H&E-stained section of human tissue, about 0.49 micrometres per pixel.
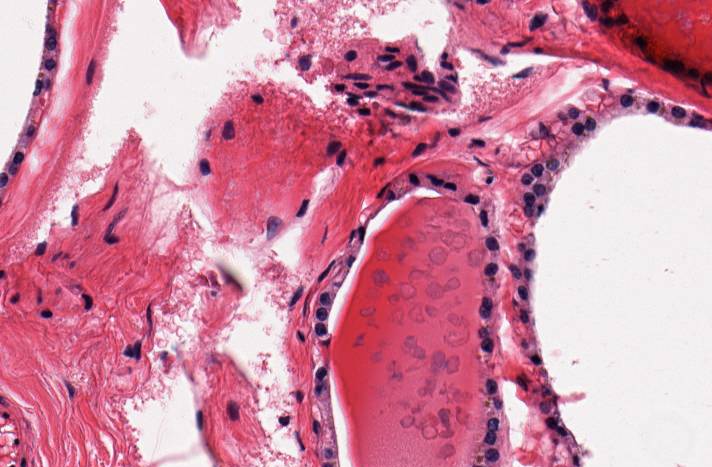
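Thyroid. I note the follicle is lined by a single layer of cuboidal cells with round dark nuclei. Inside the central follicle, the pink material holds many faint rounded pale outlines. Wavy bundles of pink collagen fibres run in the lower left, and at the top right edge I find a mass of dense deep red material.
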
